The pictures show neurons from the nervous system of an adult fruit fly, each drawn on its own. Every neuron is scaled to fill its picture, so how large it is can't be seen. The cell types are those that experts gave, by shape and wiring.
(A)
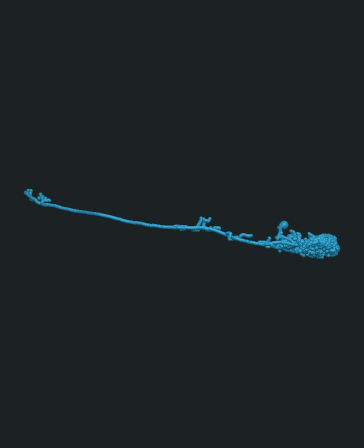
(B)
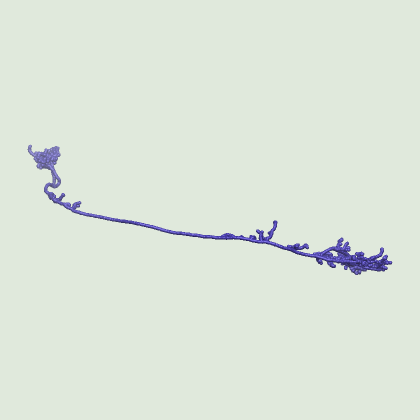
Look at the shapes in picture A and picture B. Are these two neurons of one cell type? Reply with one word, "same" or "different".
same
